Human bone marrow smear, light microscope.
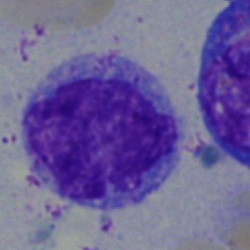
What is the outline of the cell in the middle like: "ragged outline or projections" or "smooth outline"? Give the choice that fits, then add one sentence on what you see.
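Smooth outline. The cell has a round, smooth outline.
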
